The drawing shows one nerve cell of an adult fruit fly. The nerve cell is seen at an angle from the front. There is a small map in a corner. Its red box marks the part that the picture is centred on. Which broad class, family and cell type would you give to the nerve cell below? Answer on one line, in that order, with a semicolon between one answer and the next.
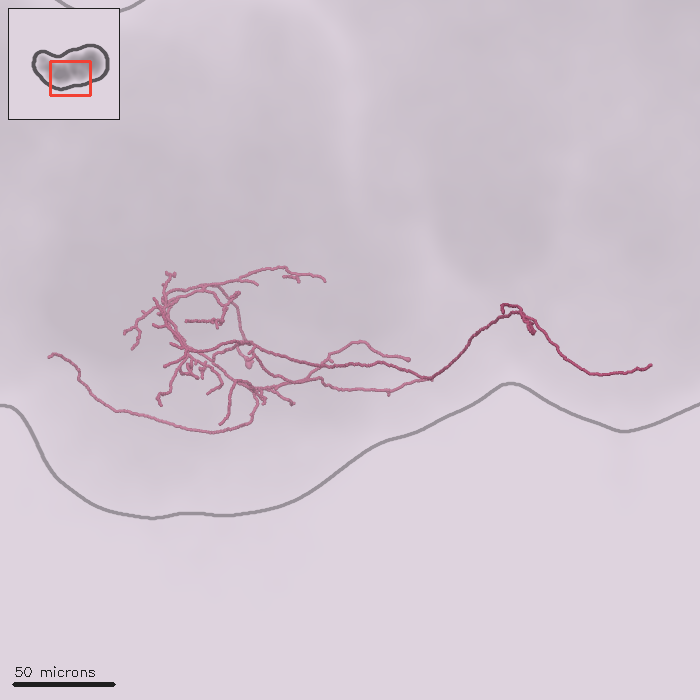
ascending neuron; hemilineage 12B; AN12B060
